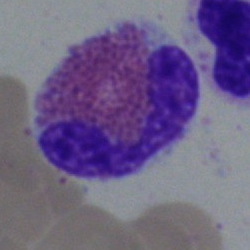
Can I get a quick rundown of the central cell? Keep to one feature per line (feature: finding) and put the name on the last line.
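Nucleus: curves around right and lower sides
Chromatin: dense, dark purple
Granules: coarse, reddish-pink, packing the cytoplasm
Granule distribution: fill the upper left part, left free by the nucleus
Cell: eosinophil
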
